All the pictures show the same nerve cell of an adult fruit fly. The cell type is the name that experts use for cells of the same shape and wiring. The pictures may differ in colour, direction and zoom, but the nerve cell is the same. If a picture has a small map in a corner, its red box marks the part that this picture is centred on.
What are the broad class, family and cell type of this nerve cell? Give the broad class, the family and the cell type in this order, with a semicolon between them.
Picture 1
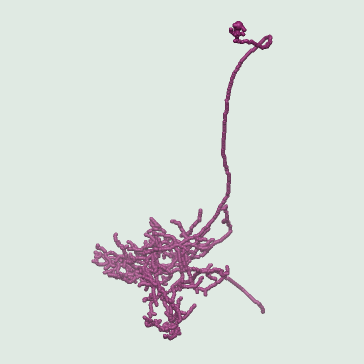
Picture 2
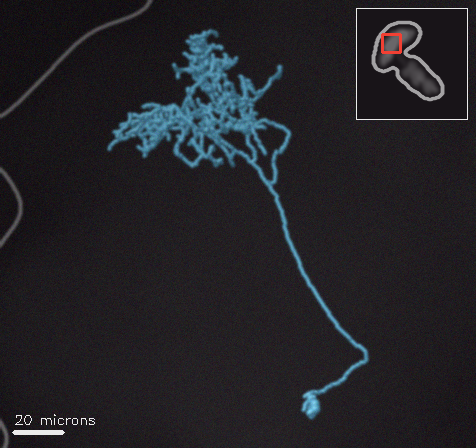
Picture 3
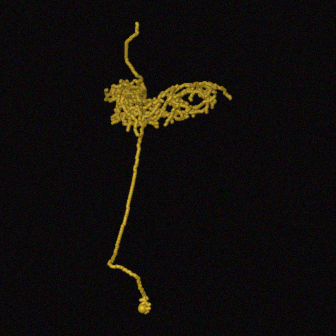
central-brain intrinsic neuron; hemilineage LB5; PRW059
